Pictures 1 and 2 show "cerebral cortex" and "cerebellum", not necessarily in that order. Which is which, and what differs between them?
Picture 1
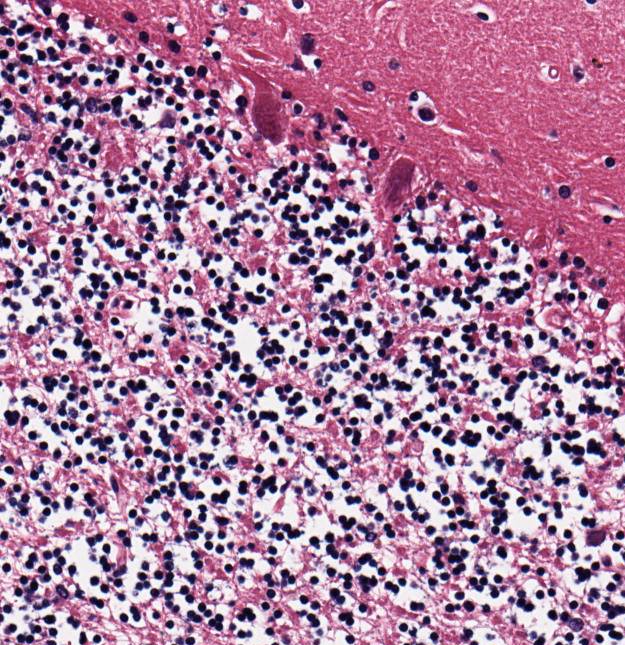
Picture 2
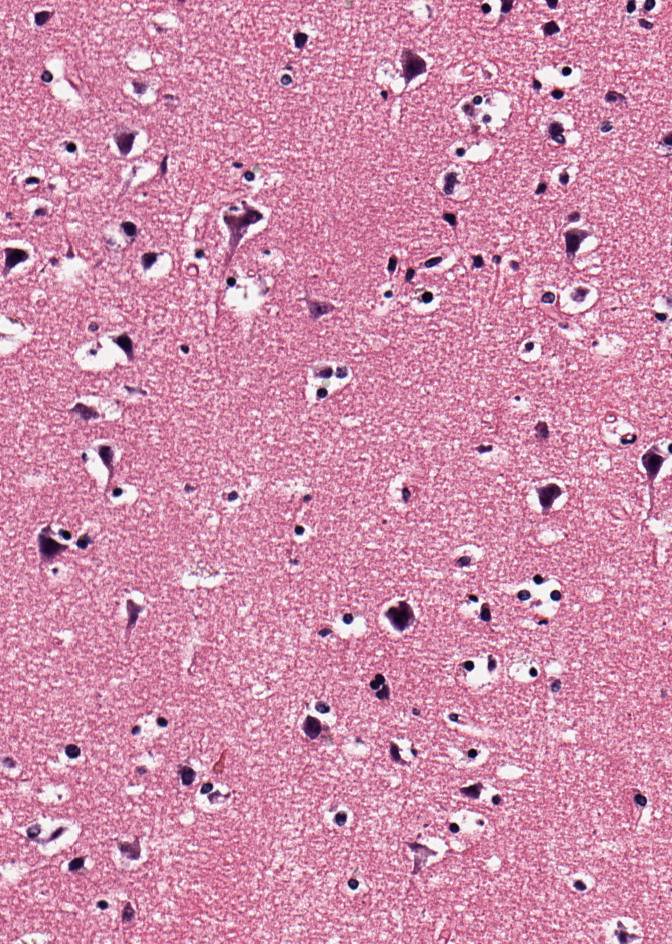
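The cerebellum is the first picture, the cerebral cortex the second. In picture 1 a densely cellular layer fills the lower left and a pale pink, sparsely nucleated zone the upper right corner, divided by a diagonal border. That layer is packed with small, round, deep dark-blue nuclei with almost no visible cytoplasm. Now see picture 2: cell bodies lie singly and in small groups with no orderly arrangement, many larger neurons triangular, tapering into one process, and stained dense dark purple.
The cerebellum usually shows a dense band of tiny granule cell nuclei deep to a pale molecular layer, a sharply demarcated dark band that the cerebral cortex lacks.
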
